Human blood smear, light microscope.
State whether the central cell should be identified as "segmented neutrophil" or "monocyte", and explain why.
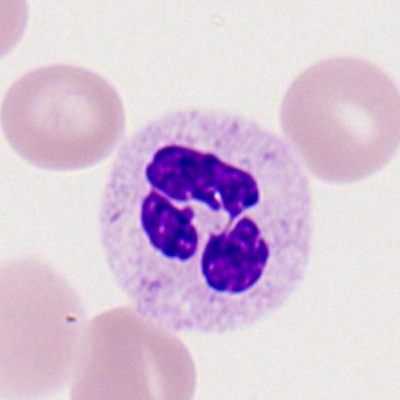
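Segmented neutrophil, not monocyte. Nucleus divided into three separate lobes.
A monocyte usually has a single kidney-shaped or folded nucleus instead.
Cytoplasm abundant, pale pinkish-lilac, with fine faint lilac granules.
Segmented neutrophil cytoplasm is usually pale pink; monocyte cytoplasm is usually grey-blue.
Chromatin dark purple, coarsely clumped.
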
